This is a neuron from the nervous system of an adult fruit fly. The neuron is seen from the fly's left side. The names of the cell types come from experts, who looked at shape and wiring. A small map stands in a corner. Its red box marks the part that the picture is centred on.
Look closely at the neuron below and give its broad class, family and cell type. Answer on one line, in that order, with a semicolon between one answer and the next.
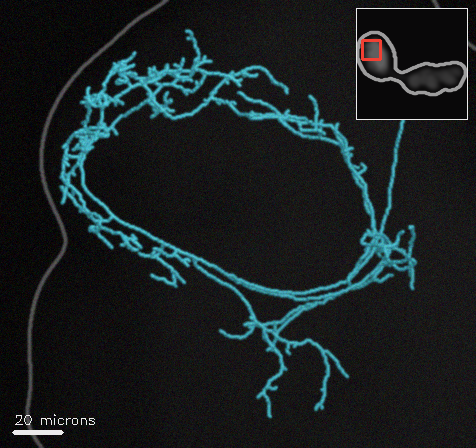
central-brain intrinsic neuron; hemilineage DM1_antero_dorsal; SMP713m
